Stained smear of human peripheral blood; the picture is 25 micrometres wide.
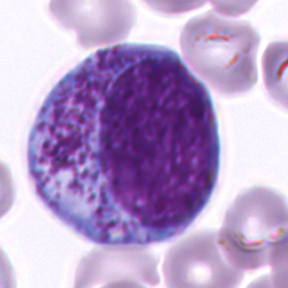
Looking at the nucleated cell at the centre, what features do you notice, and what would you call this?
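The nucleus lies off-centre toward the right side of the cell; its chromatin is finely textured and evenly spread, without coarse clumps. The cytoplasm holds many coarse dark purple granules, with a pale, sparsely granular area at lower left. The cell measures about 17 micrometres across. This is a promyelocyte.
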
